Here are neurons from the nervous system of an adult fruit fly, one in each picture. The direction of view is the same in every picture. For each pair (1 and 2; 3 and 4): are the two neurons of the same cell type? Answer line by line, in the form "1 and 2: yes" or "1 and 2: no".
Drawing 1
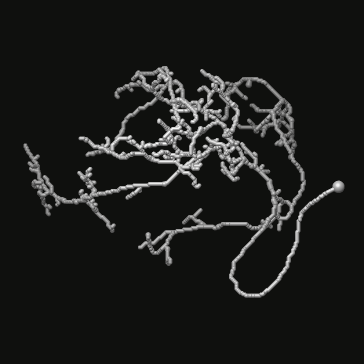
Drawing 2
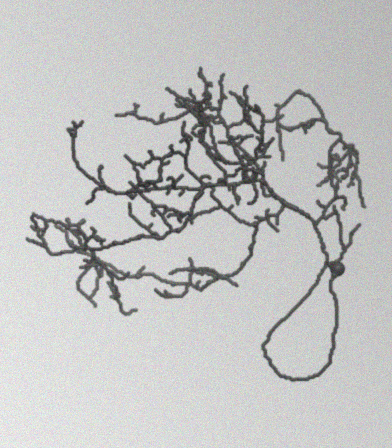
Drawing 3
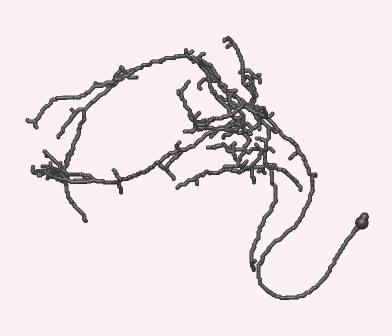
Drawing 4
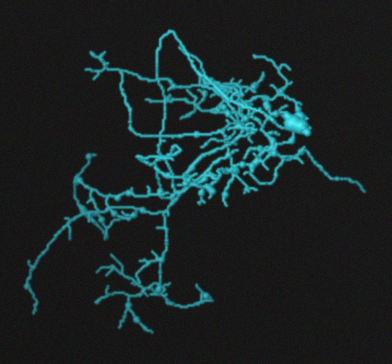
1 and 2: yes
3 and 4: no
